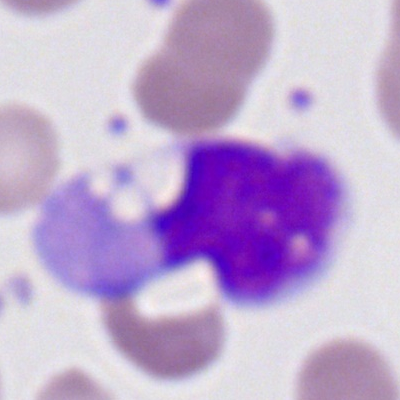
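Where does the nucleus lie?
In the right half of the cell.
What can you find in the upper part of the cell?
Several clear round vacuoles, between the cytoplasm and the nucleus.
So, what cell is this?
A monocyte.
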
